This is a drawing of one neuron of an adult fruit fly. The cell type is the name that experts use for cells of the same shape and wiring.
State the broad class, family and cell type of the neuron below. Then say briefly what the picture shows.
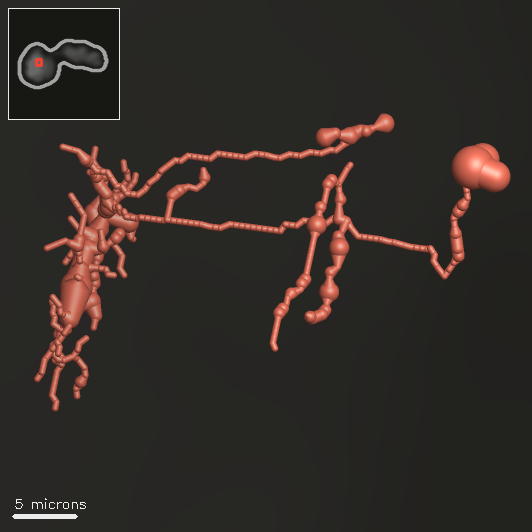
This is an optic-lobe intrinsic neuron. Its family is T. The cell type is T5d. By the scale bar it is about 40 microns wide in this view. As drawn here it is wider than it is tall.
